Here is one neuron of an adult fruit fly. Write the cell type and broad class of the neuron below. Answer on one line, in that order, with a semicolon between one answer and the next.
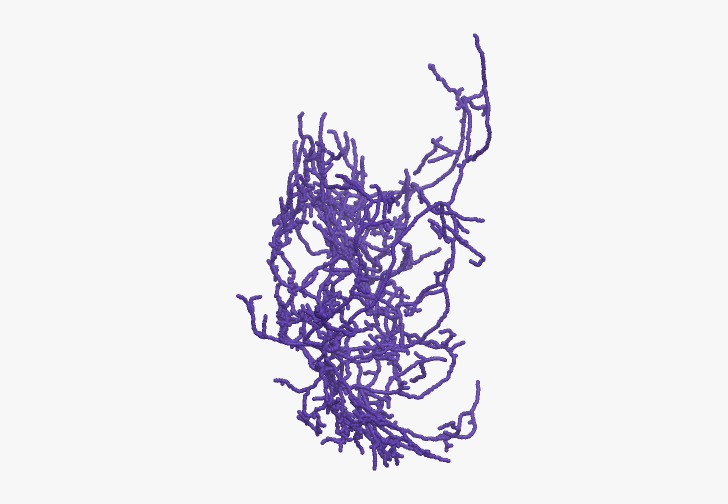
PLP032; central-brain intrinsic neuron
